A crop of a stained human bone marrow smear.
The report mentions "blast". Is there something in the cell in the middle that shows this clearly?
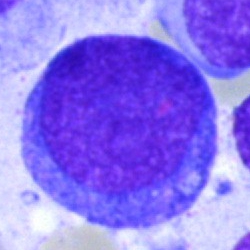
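In this blast, the chromatin is finely stippled and evenly spread across the nucleus.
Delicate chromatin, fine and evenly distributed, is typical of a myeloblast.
The chromatin here agrees with that. The outline of the cell is round and smooth. The cytoplasm forms a deep blue rim, widest at the bottom of the cell. A few small pale spots lie in the cytoplasm at the lower right.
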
